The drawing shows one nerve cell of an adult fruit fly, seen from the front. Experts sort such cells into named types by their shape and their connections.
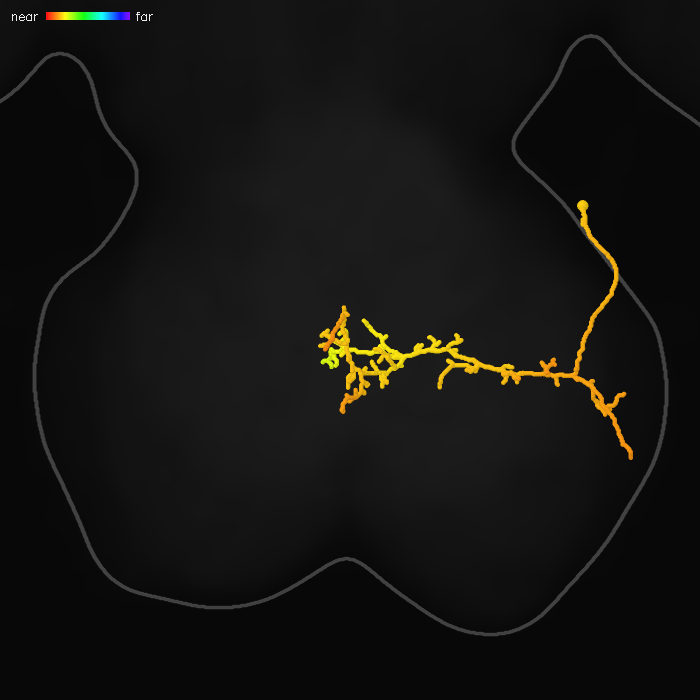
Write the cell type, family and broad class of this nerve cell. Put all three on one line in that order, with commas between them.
IN19A118, hemilineage 19A, nerve-cord intrinsic neuron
